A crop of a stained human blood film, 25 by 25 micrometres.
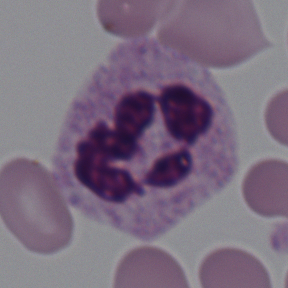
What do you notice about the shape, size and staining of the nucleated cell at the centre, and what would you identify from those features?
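Three or more separate nuclear lobes sit in a loose ring around a central patch of cytoplasm. Cytoplasm plentiful, pale pinkish-lilac, filled with fine, small lilac granules. Diameter about 17 micrometres. Identification: segmented neutrophil.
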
